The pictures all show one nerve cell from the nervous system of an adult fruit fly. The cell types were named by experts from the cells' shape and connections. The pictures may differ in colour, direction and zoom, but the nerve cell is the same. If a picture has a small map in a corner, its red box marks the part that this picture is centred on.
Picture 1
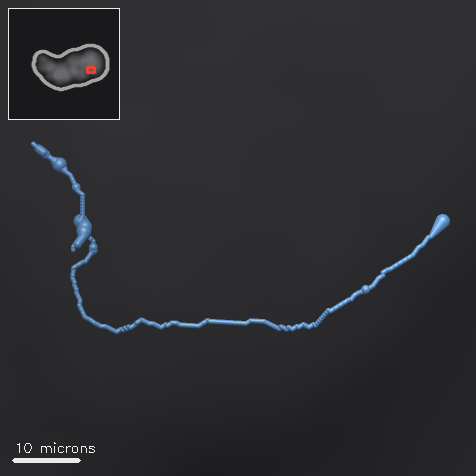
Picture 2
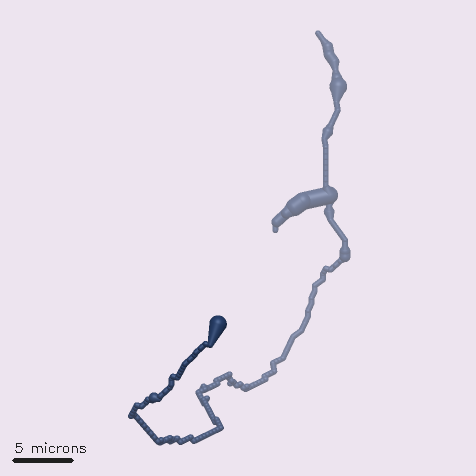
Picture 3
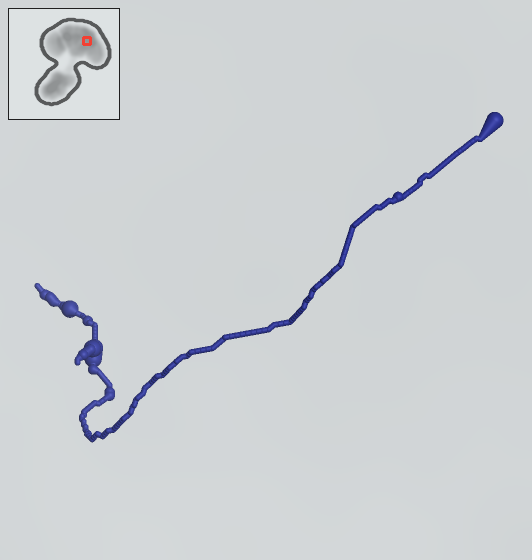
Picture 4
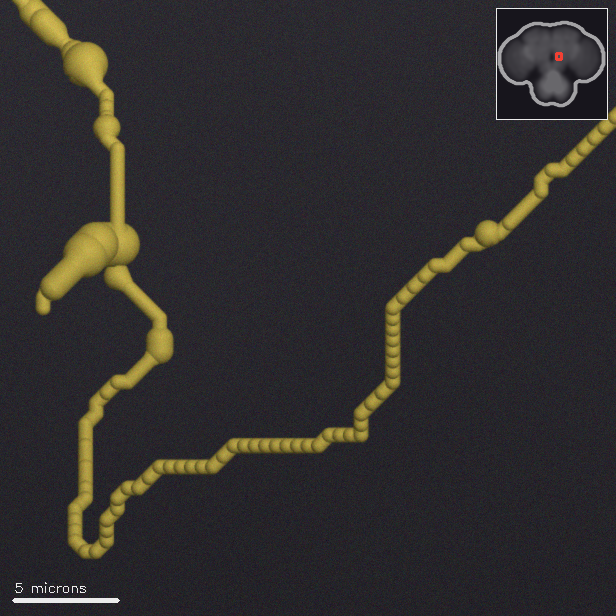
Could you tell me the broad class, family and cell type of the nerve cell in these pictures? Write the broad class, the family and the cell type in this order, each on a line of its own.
sensory neuron entering the brain
class olfactory
ORN_VM6m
